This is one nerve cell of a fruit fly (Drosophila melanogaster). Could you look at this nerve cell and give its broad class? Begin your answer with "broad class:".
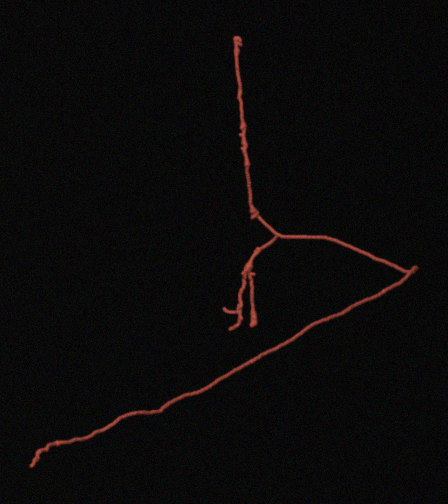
broad class: optic-lobe intrinsic neuron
